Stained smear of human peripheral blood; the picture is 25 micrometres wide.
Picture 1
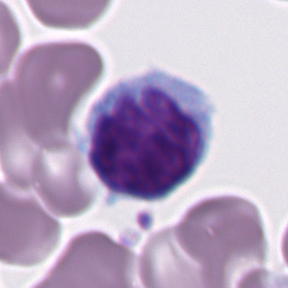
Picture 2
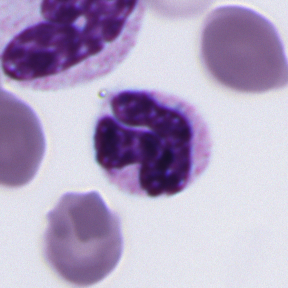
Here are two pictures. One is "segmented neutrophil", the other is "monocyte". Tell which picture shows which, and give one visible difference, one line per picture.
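Picture 1 is a monocyte. No granules are visible in the cytoplasm.
Picture 2 is a segmented neutrophil. The cytoplasm holds fine pinkish granules spread throughout.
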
